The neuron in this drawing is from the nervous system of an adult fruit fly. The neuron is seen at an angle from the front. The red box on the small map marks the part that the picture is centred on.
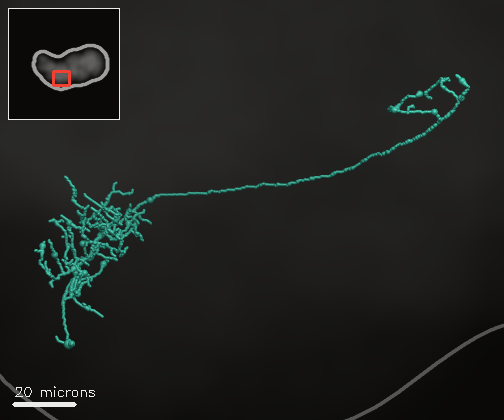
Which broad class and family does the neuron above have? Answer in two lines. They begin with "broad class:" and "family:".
broad class: optic-lobe intrinsic neuron
family: Tm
